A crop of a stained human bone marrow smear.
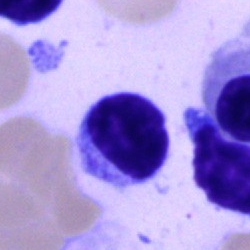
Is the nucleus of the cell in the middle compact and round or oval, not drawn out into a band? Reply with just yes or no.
Yes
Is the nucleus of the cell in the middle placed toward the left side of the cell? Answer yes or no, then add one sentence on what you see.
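No. The cytoplasm forms a narrow crescent on the left side of the cell.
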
